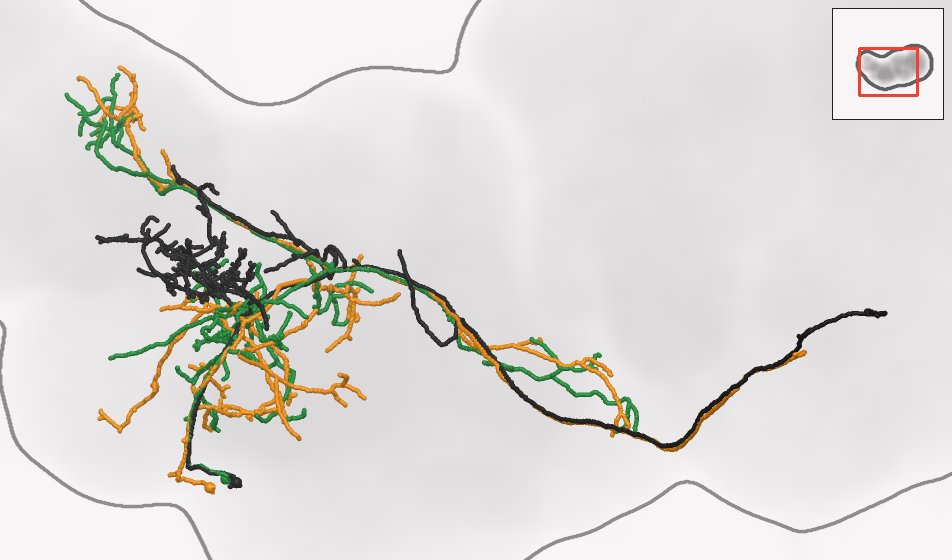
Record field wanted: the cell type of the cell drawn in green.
IN07B045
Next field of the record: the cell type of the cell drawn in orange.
AN07B045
